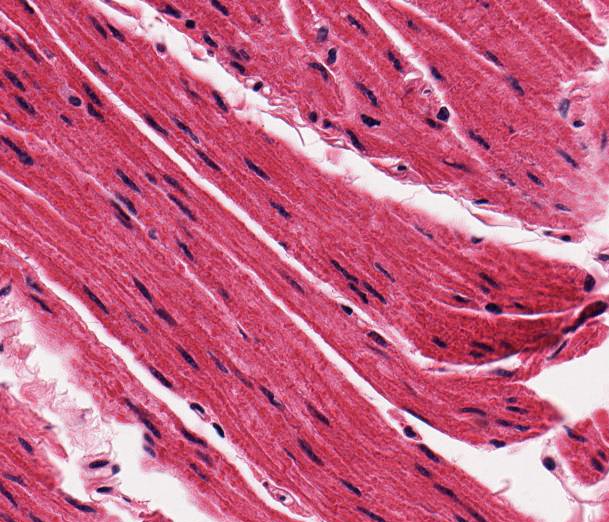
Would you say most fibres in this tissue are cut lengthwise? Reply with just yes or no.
Yes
